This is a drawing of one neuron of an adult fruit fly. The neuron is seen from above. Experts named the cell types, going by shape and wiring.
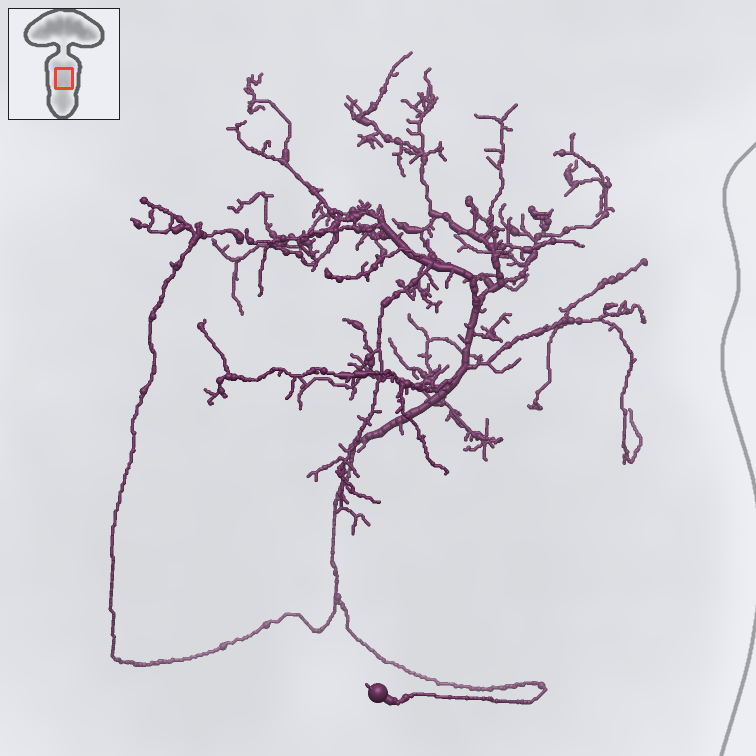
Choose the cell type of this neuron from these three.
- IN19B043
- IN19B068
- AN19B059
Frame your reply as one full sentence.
By type, the neuron is IN19B043.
